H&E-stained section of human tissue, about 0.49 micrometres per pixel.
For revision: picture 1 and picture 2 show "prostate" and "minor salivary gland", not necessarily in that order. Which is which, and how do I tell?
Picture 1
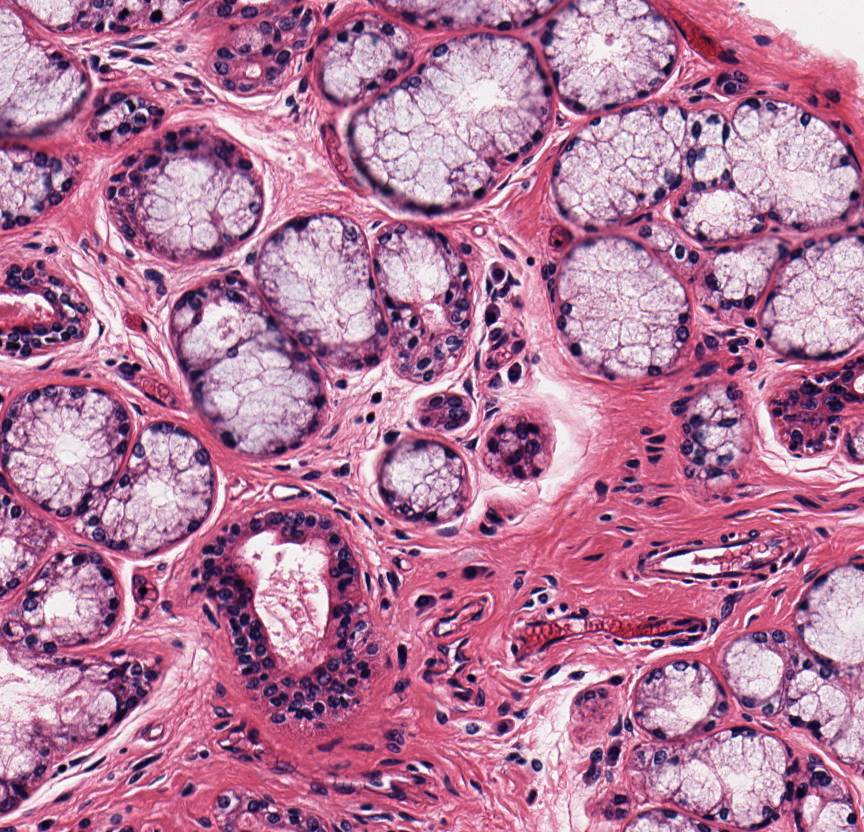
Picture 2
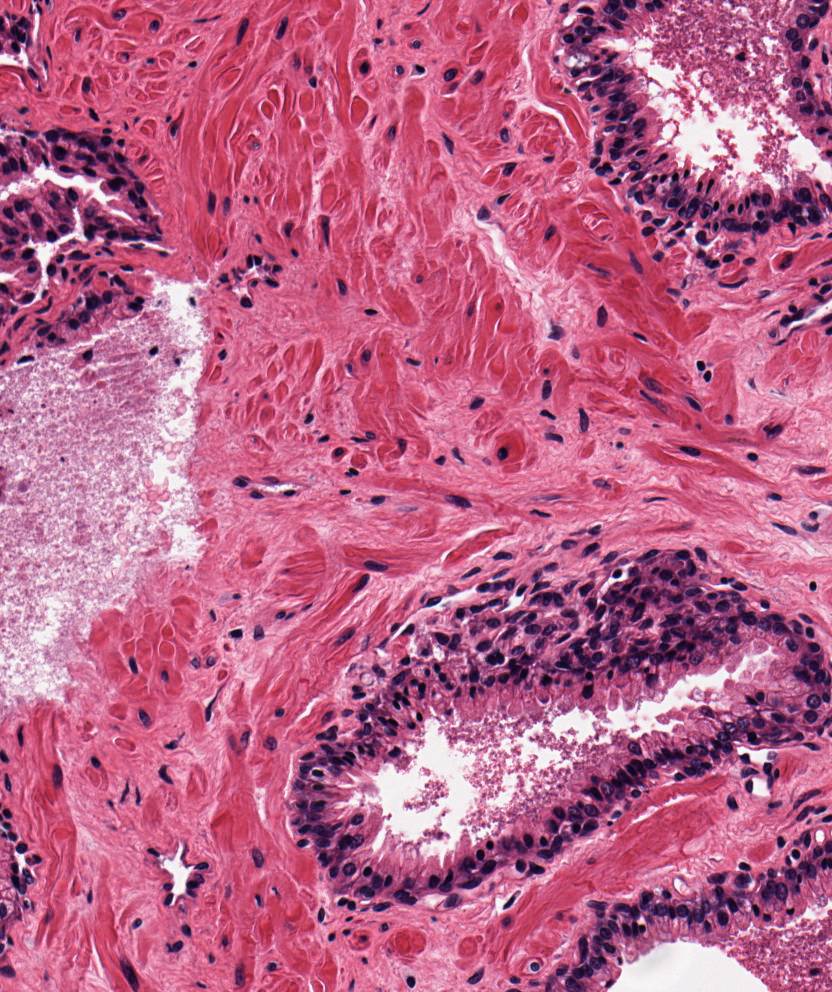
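Look at picture 1 first: it is minor salivary gland, and picture 2 is prostate. In picture 1, closely packed rounded acini fill most of the field, separated by bands of pink fibrous stroma. Most acini are built of cells with pale, foamy, greyish-lilac cytoplasm, and you'll find their small dark nuclei flattened against the outer edge of each acinus. In picture 2, gland profiles lie at the upper right, the left edge and the lower right, with a broad band of stroma across the centre. Their lining cells are columnar, with dark nuclei crowded and stacked at several levels. That stroma is bundles of smooth muscle cells with deep pink cytoplasm running in several directions, and its nuclei are mostly elongated and spindle-shaped.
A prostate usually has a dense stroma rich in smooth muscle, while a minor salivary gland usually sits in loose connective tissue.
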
